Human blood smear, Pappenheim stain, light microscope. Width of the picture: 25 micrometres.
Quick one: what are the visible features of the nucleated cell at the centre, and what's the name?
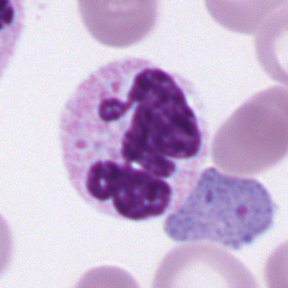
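Looking at the outline, the cell is round and its edge is smooth. The chromatin comes across as dark purple and coarsely clumped. There is plenty of pale pink cytoplasm, and fine pinkish granules are scattered evenly through it. This is a segmented neutrophil.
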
